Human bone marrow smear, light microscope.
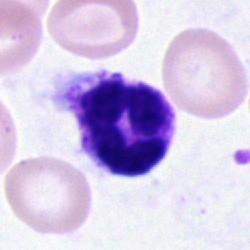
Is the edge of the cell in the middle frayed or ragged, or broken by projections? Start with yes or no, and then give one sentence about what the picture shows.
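Yes. The cell outline is irregular and ragged rather than a smooth circle.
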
